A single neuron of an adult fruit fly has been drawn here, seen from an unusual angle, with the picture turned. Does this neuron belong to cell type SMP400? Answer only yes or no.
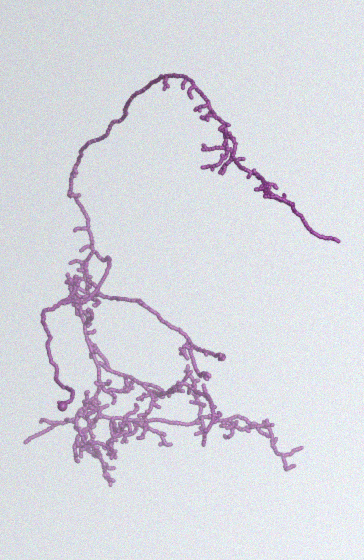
no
